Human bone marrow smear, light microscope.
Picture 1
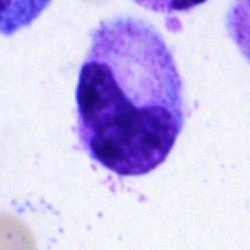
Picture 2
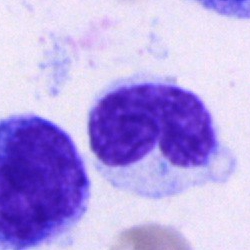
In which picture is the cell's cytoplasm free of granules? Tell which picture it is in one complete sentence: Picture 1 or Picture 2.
In Picture 2, the cell has a cytoplasm without visible granules.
